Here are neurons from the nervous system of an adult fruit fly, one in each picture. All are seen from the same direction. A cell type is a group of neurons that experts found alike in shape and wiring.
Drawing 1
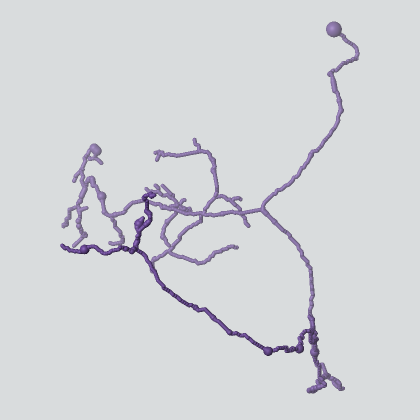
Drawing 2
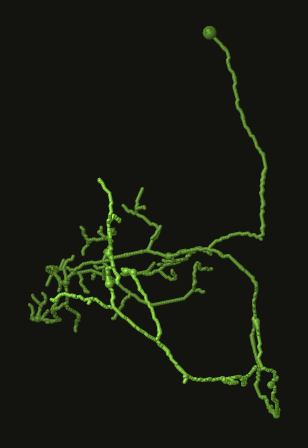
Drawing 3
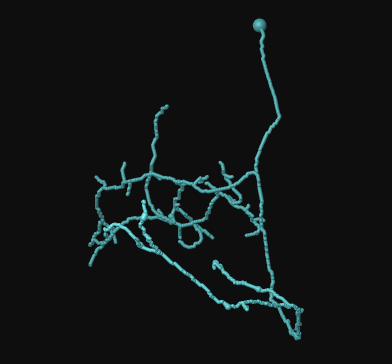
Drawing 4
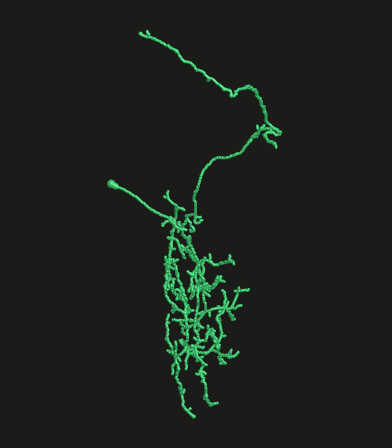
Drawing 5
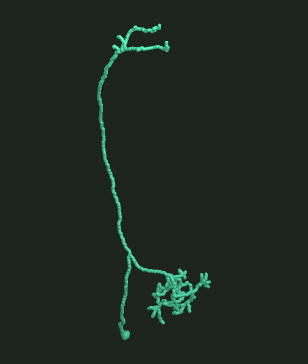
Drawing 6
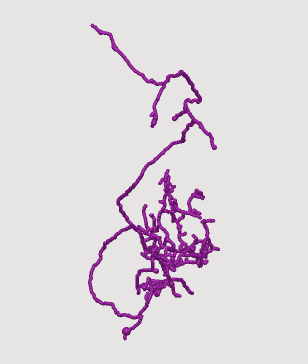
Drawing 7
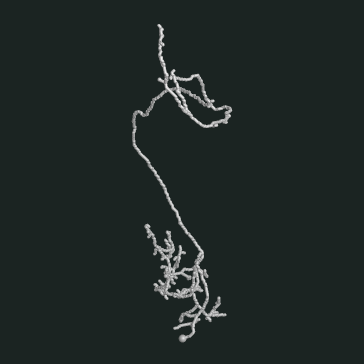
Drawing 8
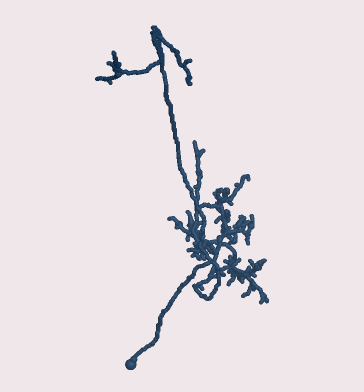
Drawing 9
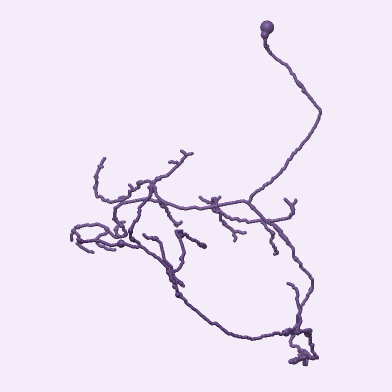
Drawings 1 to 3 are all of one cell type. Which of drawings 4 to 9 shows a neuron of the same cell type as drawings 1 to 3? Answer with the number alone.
9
